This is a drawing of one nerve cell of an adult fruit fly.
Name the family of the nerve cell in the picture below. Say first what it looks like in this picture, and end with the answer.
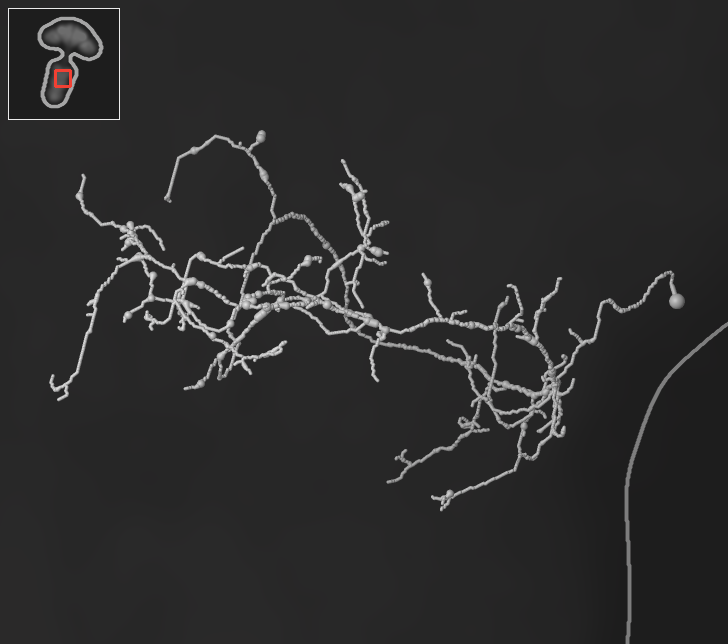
It is in the nerve cord and does not reach the brain. Its cell body lies on the right of the picture. The picture shows dozens of branch ends. This is a nerve-cord intrinsic neuron. The family is hemilineage 17A.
